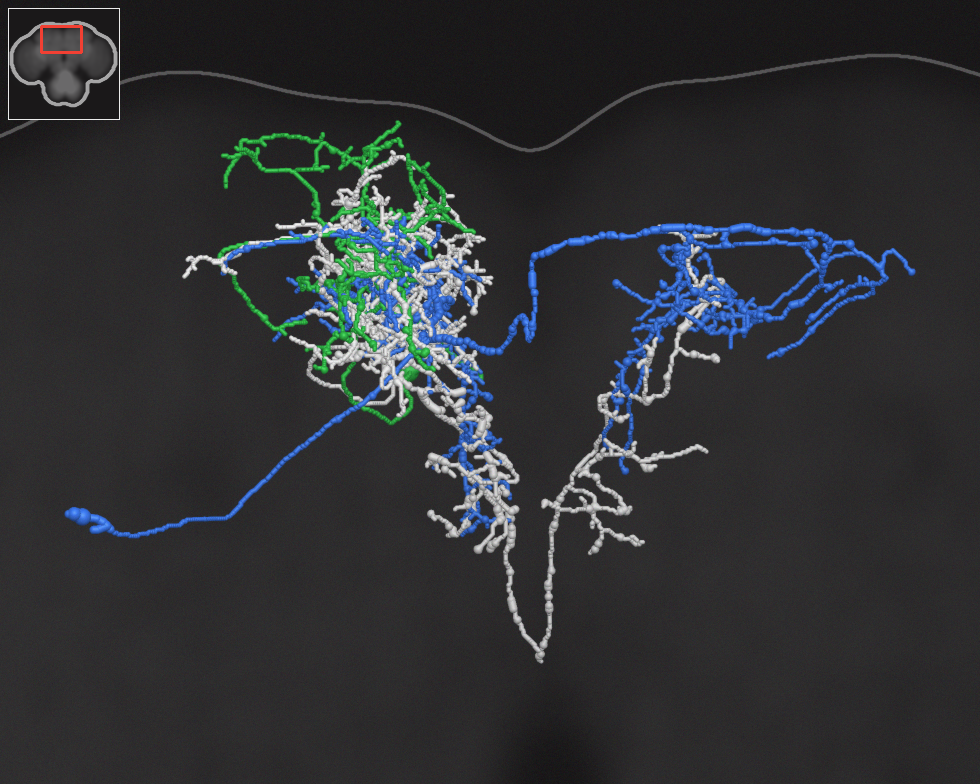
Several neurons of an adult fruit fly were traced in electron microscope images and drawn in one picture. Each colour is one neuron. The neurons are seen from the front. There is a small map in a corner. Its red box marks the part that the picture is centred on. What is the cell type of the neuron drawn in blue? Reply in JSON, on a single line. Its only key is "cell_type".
{"cell_type": "ATL008"}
